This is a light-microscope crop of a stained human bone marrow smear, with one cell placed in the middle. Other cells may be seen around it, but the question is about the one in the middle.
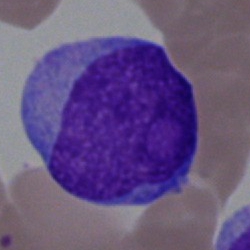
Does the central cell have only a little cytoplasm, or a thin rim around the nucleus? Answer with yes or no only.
Yes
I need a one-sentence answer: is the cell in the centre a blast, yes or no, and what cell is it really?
Yes, the cell positioned in the middle is a blast.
